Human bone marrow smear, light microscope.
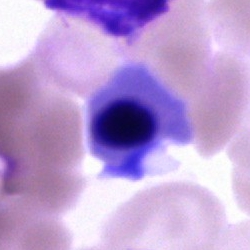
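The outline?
Angular and many-sided, not smooth and round.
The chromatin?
Very dark and dense, with almost no internal detail.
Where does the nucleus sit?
Off-centre toward the left, leaving a wider band of blue-violet cytoplasm on the right.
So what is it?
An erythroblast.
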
